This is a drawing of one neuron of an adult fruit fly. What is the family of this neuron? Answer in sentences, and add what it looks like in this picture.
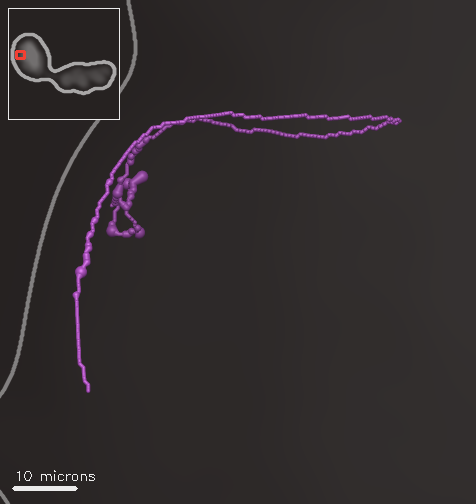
The name of its family is class olfactory. Its broad class is sensory neuron entering the brain. No cell body is drawn. By the scale bar it is about 55 microns wide in this view. There are a dozen or fewer branch ends.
